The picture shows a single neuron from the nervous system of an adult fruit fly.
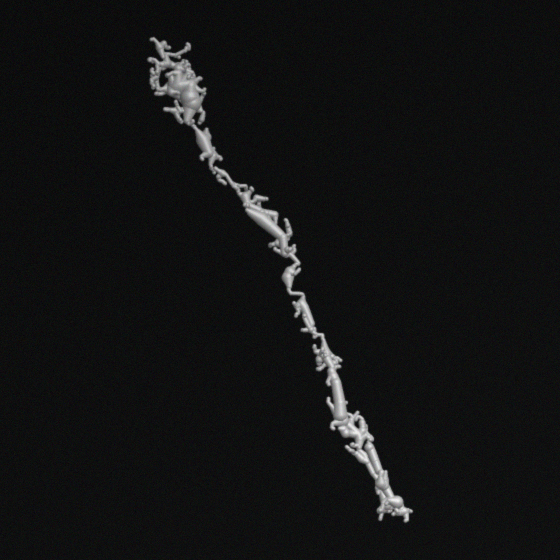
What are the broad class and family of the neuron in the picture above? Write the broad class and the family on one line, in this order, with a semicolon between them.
photoreceptor or other optic-lobe sensory neuron; class visual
